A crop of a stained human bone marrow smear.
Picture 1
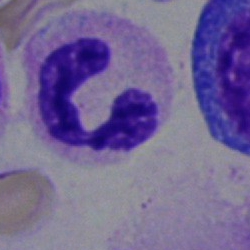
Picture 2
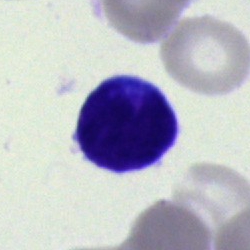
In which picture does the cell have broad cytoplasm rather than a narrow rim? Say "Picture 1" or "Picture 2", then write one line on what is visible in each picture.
Picture 1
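What picture 1 shows: The cytoplasm is plentiful and pale pinkish-lilac.
What picture 2 shows: The nucleus fills almost the whole cell, with no clear rim of cytoplasm around it.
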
